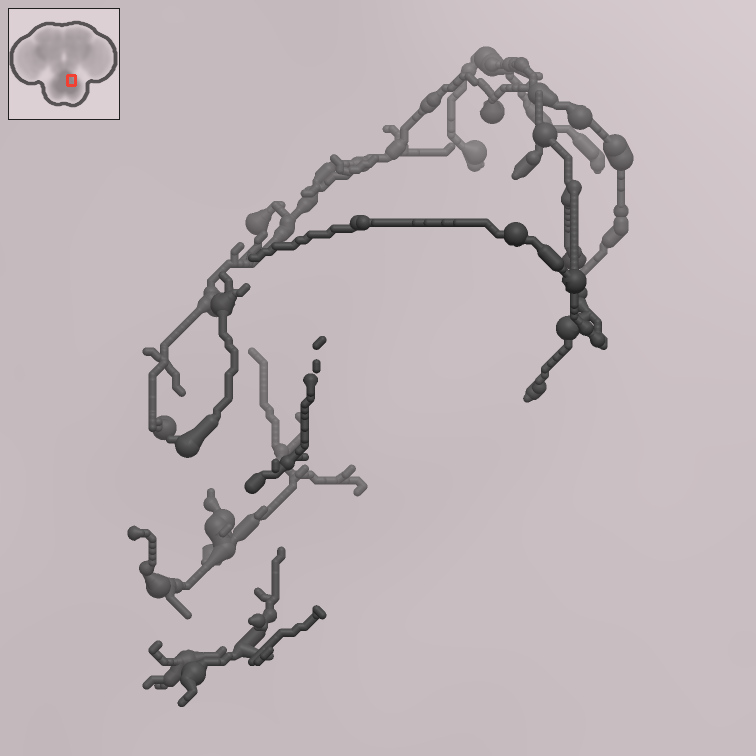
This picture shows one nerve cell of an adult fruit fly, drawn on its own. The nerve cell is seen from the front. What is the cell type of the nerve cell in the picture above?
IN02A056_b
